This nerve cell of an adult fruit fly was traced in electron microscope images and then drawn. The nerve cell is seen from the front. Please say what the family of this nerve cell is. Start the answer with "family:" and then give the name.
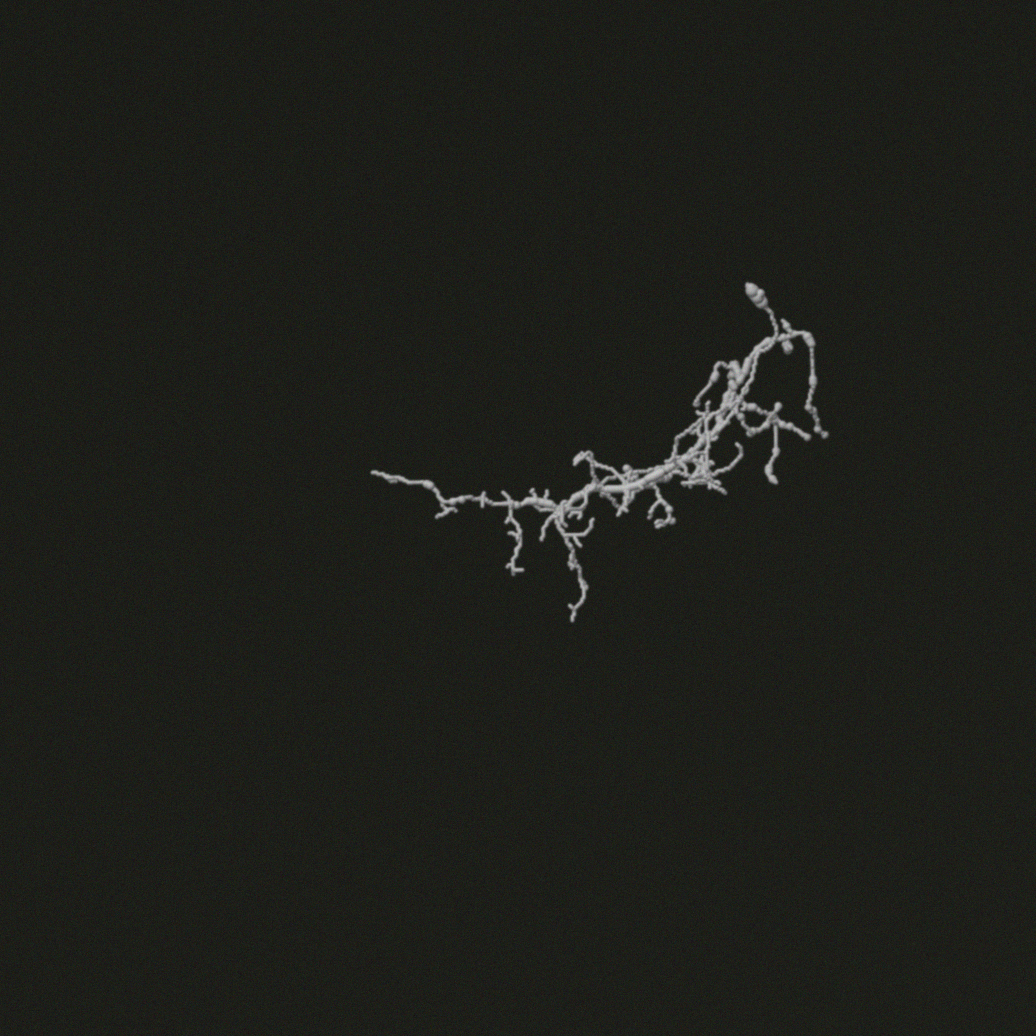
family: hemilineage 11A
